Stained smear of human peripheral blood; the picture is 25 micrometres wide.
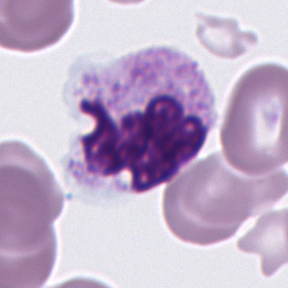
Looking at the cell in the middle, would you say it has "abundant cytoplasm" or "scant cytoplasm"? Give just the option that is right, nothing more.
Abundant cytoplasm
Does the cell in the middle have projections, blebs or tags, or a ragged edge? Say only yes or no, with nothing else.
Yes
